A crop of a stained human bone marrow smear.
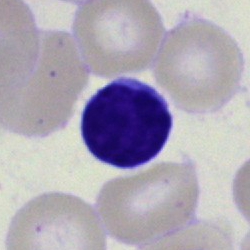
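Lymphocyte, the central cell in a stained human bone marrow smear. The outline is round and smooth, and the surface bears no projections. Chromatin is dense and stains deep purple-blue. No granules are visible in the cytoplasm.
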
